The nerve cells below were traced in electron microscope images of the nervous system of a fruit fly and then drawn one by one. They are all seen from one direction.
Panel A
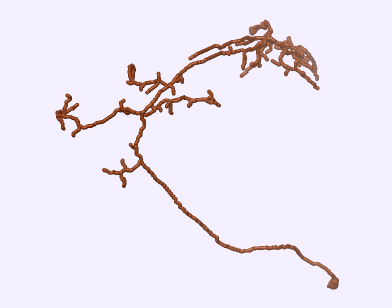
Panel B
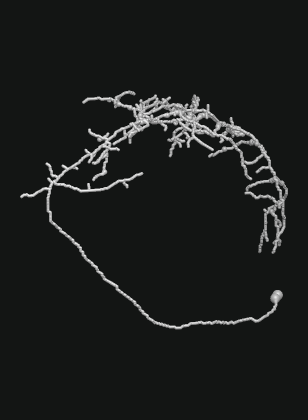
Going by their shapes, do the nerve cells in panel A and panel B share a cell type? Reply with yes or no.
yes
